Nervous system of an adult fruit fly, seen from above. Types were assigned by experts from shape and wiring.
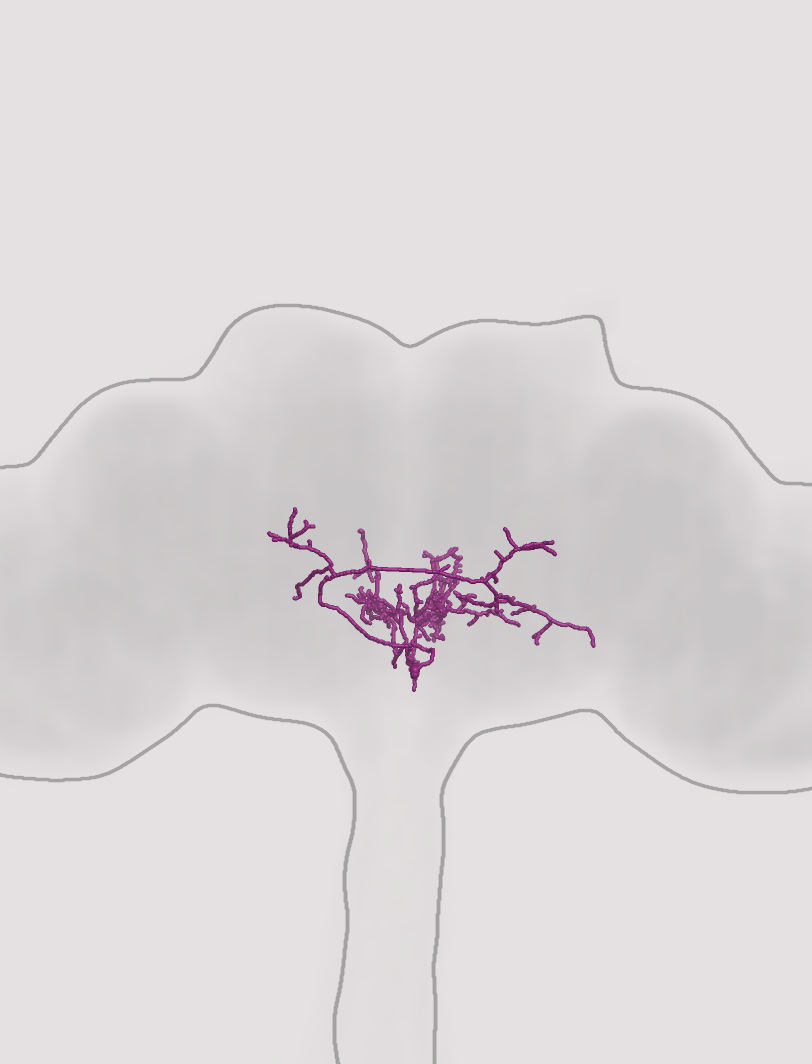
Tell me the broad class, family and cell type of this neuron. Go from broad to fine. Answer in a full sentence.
A central-brain intrinsic neuron of hemilineage DM1_dorsal, type CB1072.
